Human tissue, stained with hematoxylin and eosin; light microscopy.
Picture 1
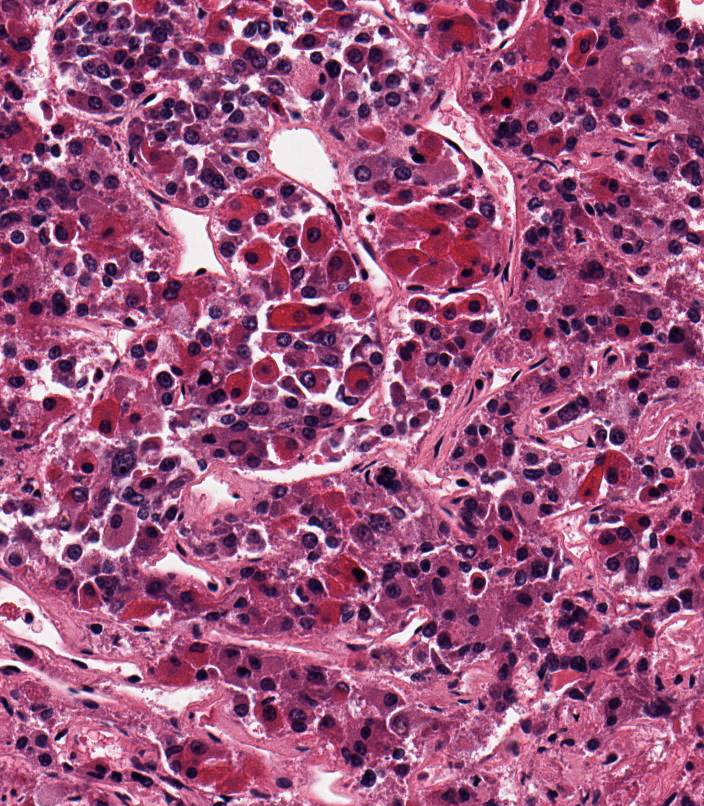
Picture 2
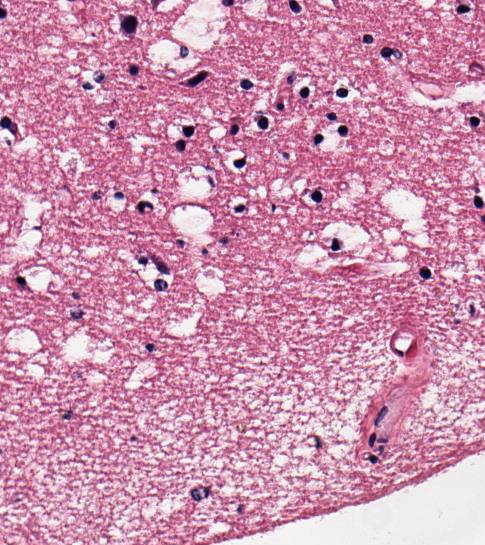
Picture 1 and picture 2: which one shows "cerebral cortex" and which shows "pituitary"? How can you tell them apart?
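Two tissues: pituitary in picture 1, cerebral cortex in picture 2. Picture 1: solid nests and sheets of polygonal cells with round nuclei fill the whole field, divided by thin strands of pink fibrous tissue. Scattered cells there have intensely bright red cytoplasm, standing out among paler pink-purple ones. Picture 2: finely fibrillary, pale pink matrix throughout, no collagen bundles; cells sparse and single, not in sheets or clusters. Many small round nuclei sit in clear perinuclear halos. Tissue ends bottom right at a smooth, curved border, empty white space beyond.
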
